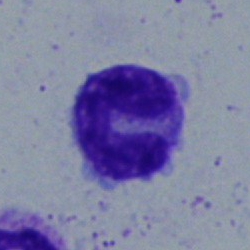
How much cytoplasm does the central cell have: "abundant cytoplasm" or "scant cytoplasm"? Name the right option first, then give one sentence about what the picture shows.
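Scant cytoplasm. Only a scant amount of pale blue cytoplasm shows at the edges.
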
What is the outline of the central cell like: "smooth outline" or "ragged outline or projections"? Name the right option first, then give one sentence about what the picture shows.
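Ragged outline or projections. Small pale blue blebs project from the upper right and lower edges of the cell.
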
